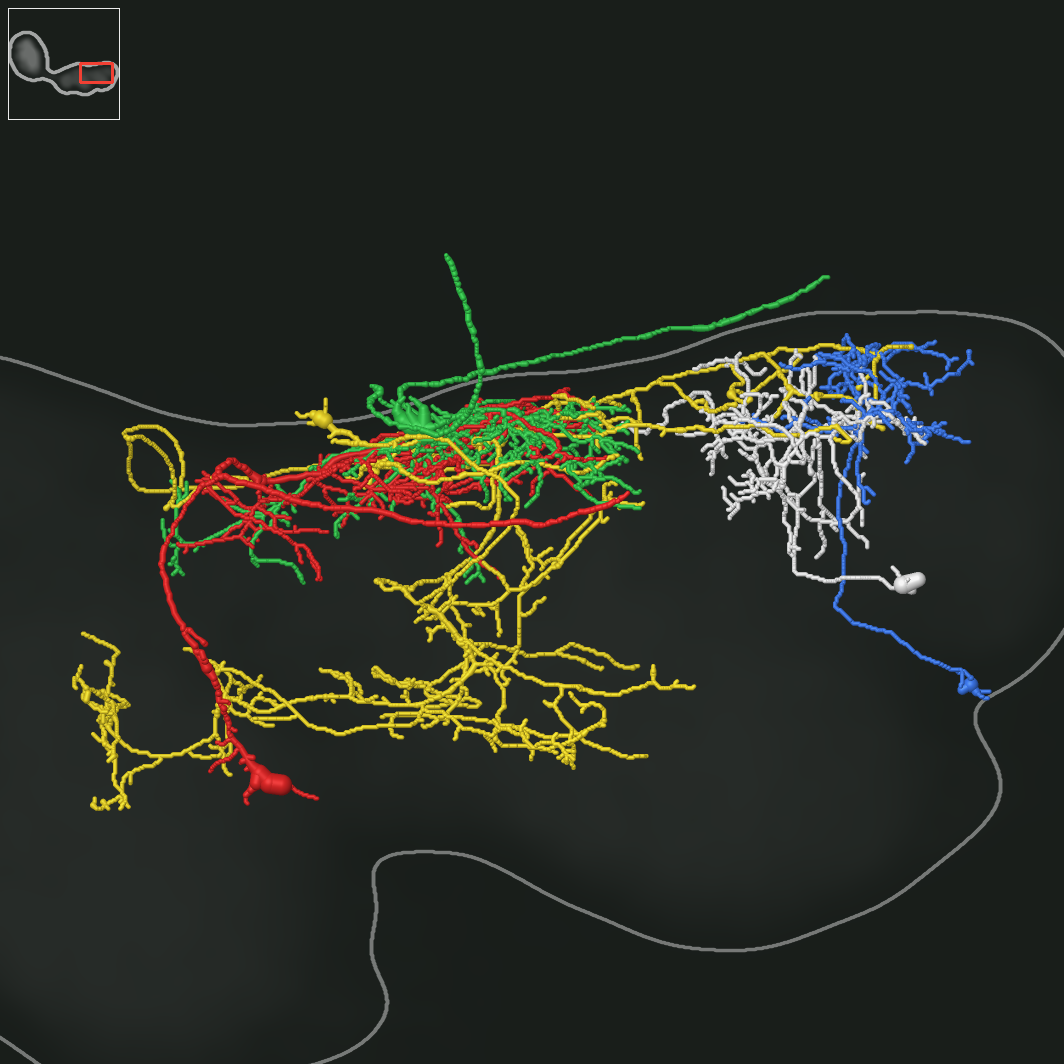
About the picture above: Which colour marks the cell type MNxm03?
red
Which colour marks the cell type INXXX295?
white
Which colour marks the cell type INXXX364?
blue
